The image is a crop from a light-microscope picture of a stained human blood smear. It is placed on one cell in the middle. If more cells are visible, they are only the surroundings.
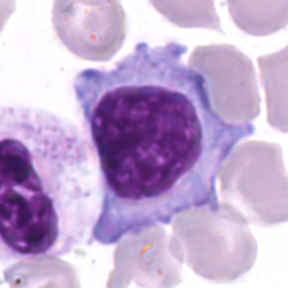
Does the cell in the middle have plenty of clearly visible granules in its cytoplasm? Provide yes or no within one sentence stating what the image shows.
No, granules are not seen anywhere in its cytoplasm.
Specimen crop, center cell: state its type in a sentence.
Where the crop is centred, there is a plasma cell.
